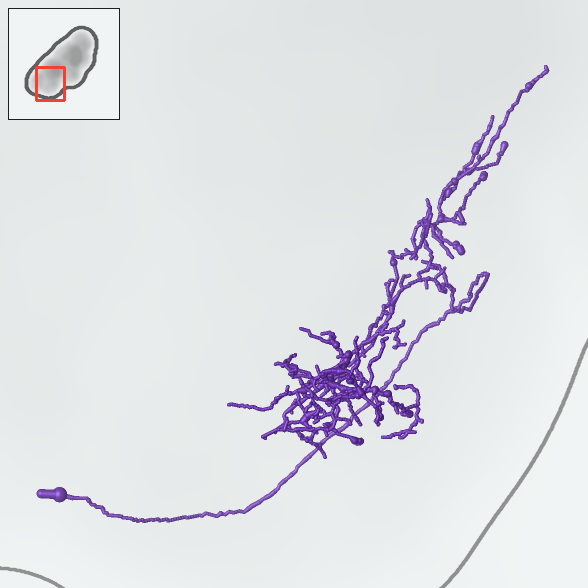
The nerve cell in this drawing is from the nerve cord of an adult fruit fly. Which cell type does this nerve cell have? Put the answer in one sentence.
The cell type is IN09A082.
